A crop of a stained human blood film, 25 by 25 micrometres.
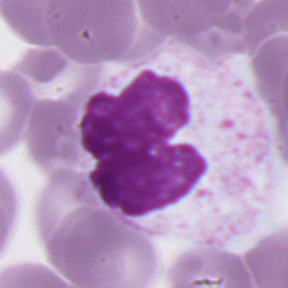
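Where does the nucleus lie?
Toward the left of the cell, leaving a broader band of cytoplasm on the right; it is about 12 micrometres across.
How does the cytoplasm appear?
Abundant and very pale, nearly colourless, with fine pink-red granules scattered sparsely through it.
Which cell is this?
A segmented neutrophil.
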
